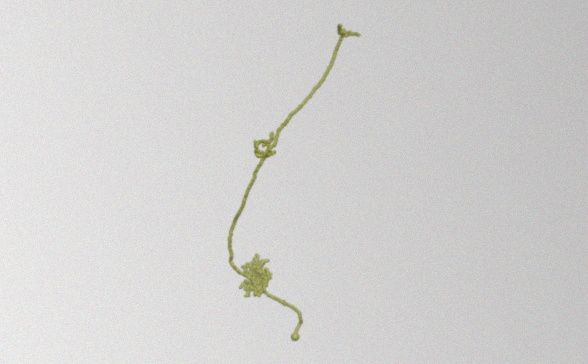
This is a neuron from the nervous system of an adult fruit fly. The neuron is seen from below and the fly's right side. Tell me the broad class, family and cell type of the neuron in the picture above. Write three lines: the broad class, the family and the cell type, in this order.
visual projection neuron
MeTu
MeTu4a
